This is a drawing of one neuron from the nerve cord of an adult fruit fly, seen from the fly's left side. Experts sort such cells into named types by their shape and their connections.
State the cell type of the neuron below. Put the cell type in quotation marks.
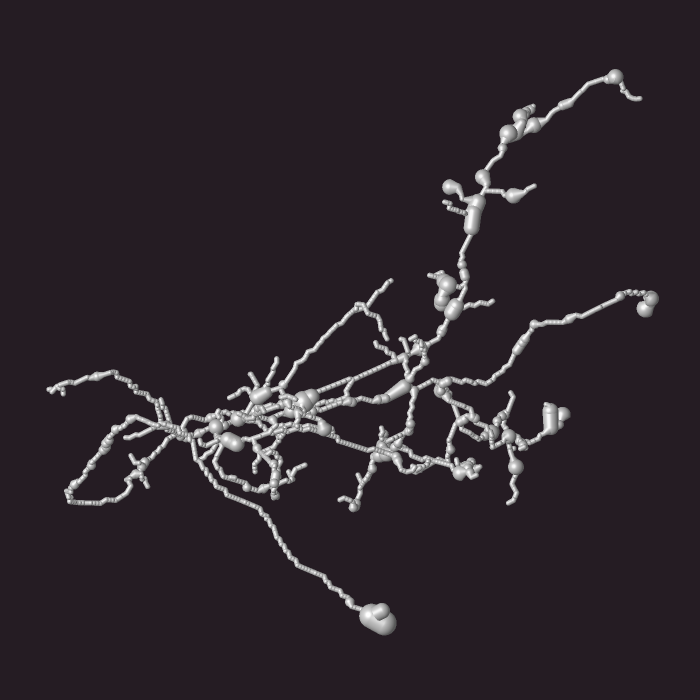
"IN14A114"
